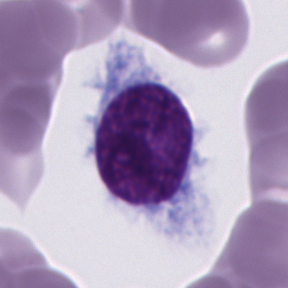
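Hairy cell in a stained smear of human peripheral blood. First, no distinct nucleolus can be seen in the nucleus. Second, the cytoplasm is pale blue and wispy rather than forming a solid band. Third, fine hair-like threads fray outward from the edge of the cytoplasm. Fourth, no red-purple granules appear in the cytoplasm.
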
